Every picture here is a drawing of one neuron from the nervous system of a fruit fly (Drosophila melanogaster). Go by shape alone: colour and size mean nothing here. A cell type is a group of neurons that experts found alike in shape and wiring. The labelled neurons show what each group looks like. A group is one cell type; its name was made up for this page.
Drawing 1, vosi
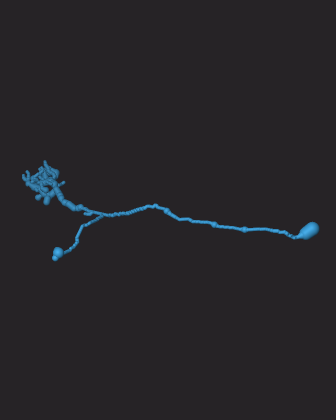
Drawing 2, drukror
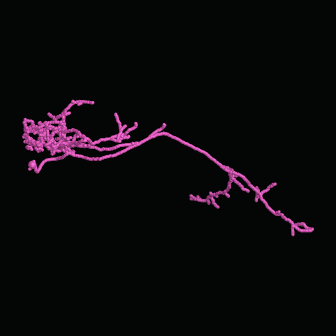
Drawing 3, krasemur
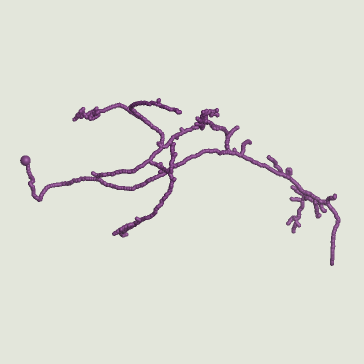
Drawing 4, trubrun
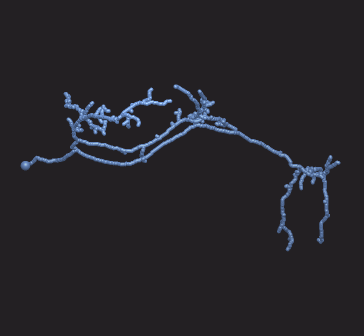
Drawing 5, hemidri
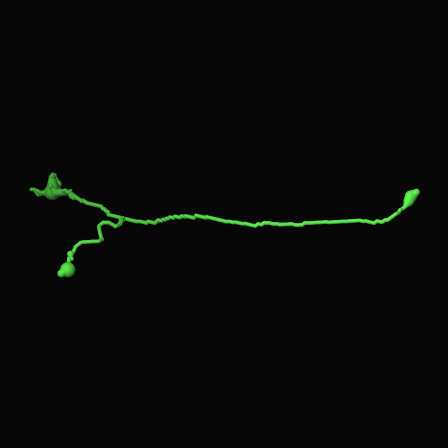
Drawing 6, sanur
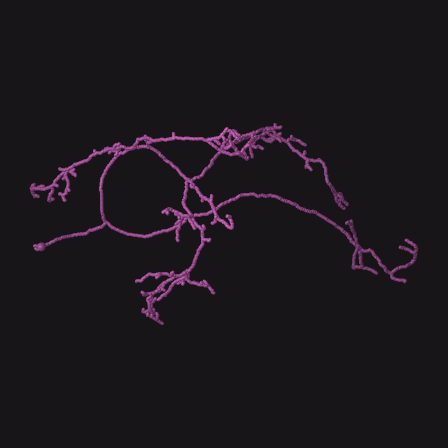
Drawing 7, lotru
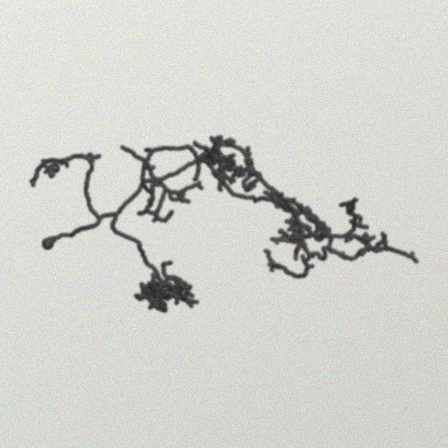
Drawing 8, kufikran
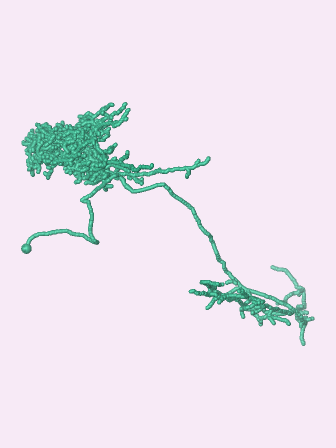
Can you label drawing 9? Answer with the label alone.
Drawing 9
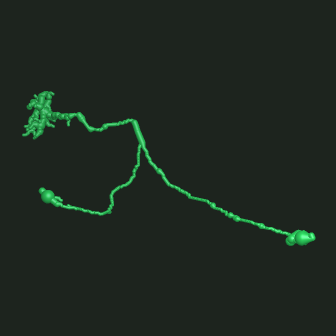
vosi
